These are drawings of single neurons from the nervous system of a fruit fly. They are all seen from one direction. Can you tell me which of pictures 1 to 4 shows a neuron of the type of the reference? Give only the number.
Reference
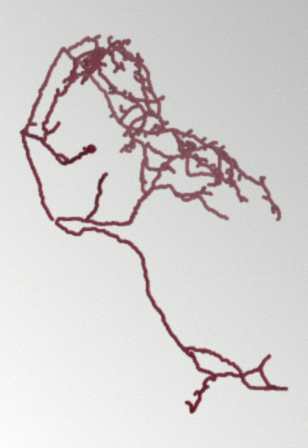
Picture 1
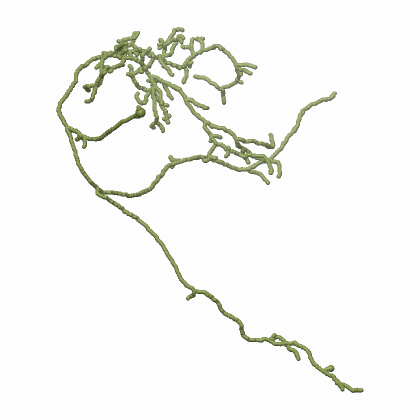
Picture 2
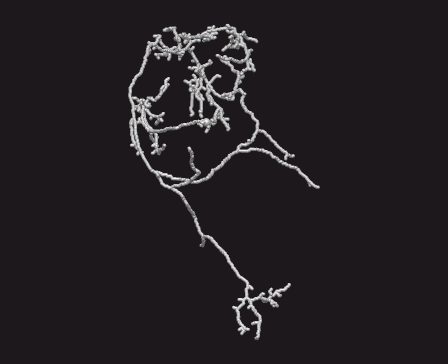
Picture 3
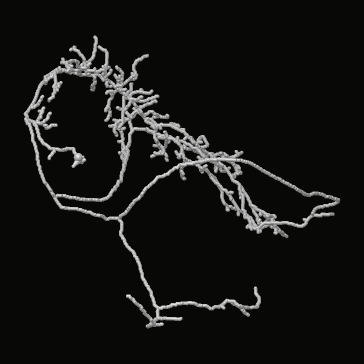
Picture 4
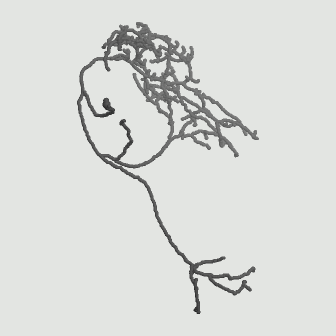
4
